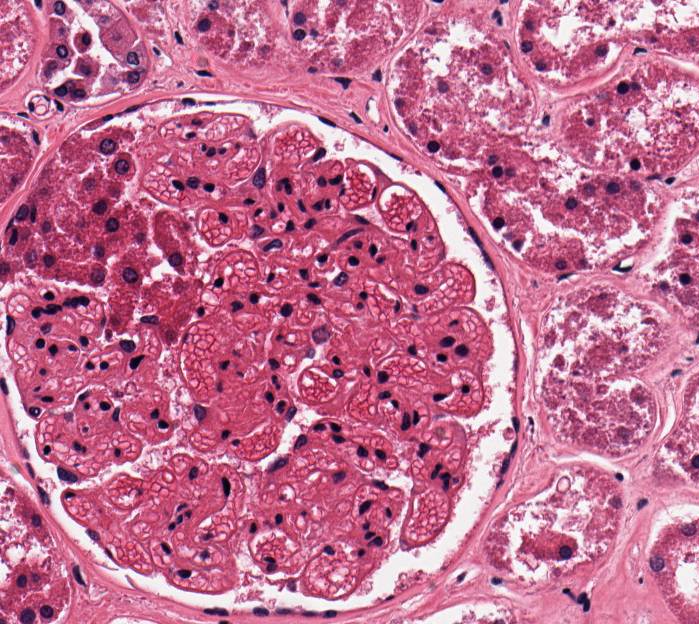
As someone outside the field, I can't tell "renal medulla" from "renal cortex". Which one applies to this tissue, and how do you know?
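This is renal cortex. What decides it is the single large round glomerulus filling the left and centre of the field, ringed by tubules.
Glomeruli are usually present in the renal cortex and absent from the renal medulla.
Look at the glomerulus's edge: Bowman's capsule is lined by flat parietal cells with thin elongated nuclei. Within the tuft, small dark nuclei are scattered between the distended loops. The tubules around it have abundant granular eosinophilic cytoplasm and round nuclei.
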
